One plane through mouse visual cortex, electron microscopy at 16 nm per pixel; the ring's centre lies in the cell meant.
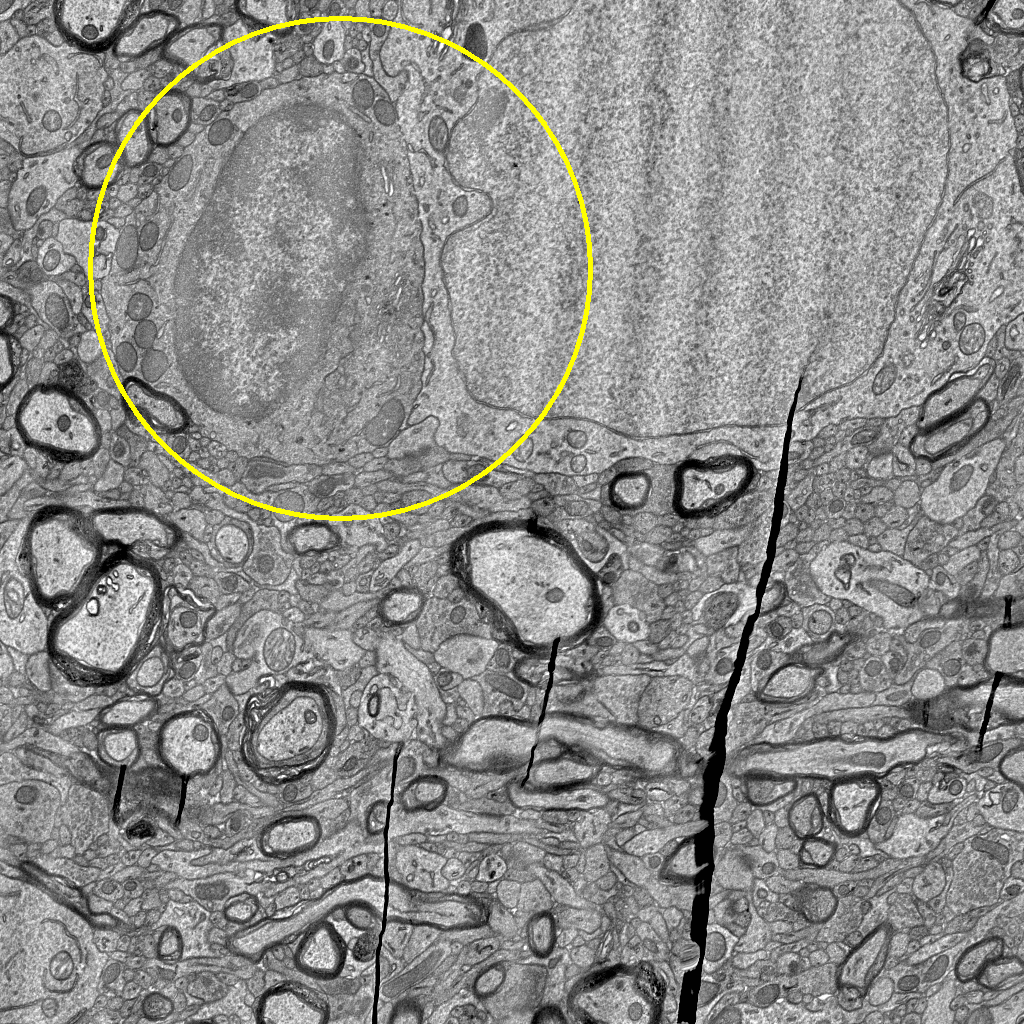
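Oligodendrocyte, the ringed cell. Its nucleus seems an elongated oval, long axis roughly up and down, leaning slightly from upper right to lower left. The nucleoplasm looks mottled, darker chromatin patches scattered on a paler background. The cytoplasm band is wider on the right than the left.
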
